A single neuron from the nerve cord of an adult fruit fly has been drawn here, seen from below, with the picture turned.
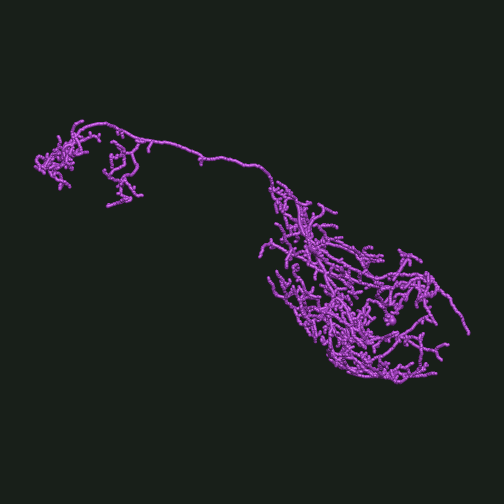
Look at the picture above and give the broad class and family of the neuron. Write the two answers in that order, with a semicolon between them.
nerve-cord intrinsic neuron; hemilineage 12A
